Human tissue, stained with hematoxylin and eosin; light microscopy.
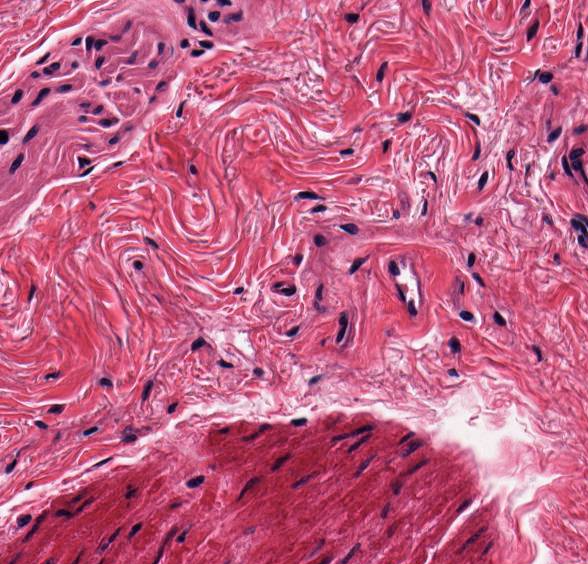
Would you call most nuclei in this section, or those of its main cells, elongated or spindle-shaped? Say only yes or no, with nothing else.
Yes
